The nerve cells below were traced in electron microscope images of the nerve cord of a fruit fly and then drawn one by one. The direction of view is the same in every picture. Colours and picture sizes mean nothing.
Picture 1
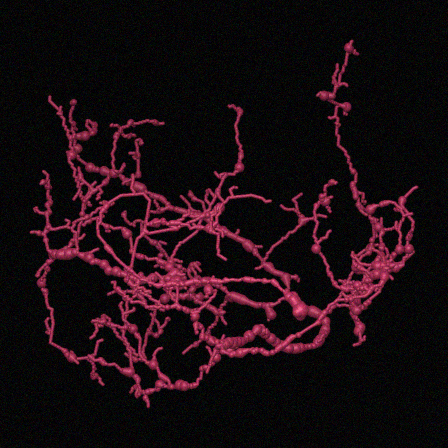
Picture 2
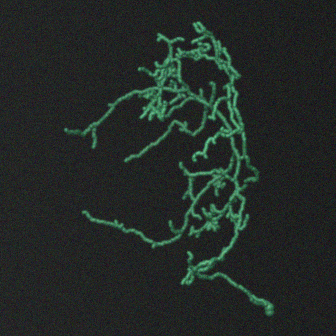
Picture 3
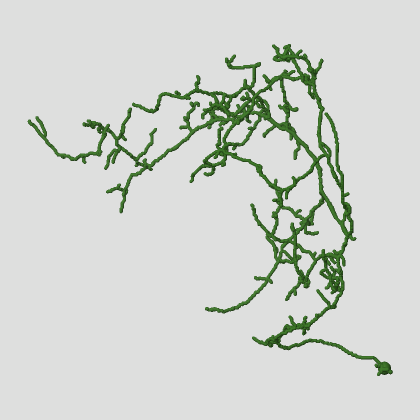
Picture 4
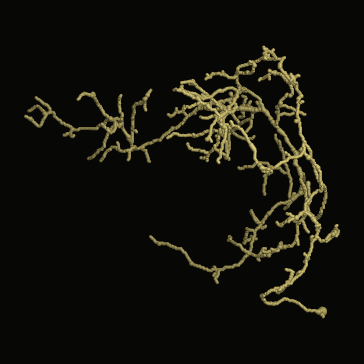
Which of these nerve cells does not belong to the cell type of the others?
1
